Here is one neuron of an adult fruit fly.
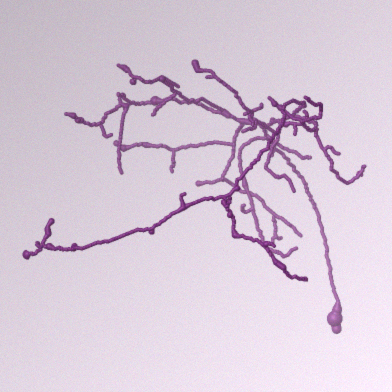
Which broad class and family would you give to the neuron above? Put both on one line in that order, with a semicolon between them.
nerve-cord intrinsic neuron; hemilineage 09A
